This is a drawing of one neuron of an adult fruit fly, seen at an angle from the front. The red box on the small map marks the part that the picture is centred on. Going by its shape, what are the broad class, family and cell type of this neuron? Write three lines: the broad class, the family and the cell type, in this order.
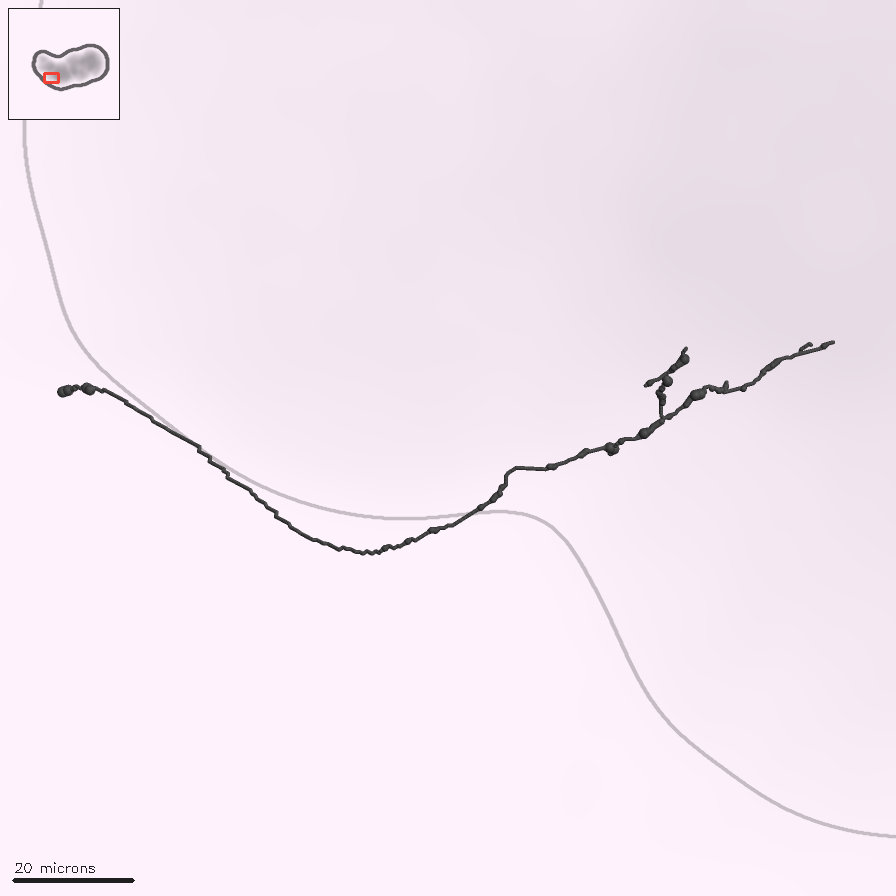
sensory neuron entering the nerve cord
class mechanosensory tactile
SNta42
